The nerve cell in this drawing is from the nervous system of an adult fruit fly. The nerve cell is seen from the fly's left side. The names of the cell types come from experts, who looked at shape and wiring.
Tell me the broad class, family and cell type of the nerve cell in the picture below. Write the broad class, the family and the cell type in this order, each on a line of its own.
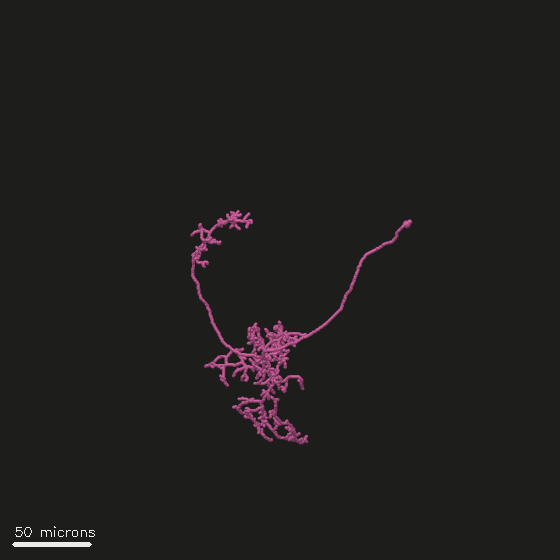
central-brain intrinsic neuron
hemilineage VLPp1
CB3384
